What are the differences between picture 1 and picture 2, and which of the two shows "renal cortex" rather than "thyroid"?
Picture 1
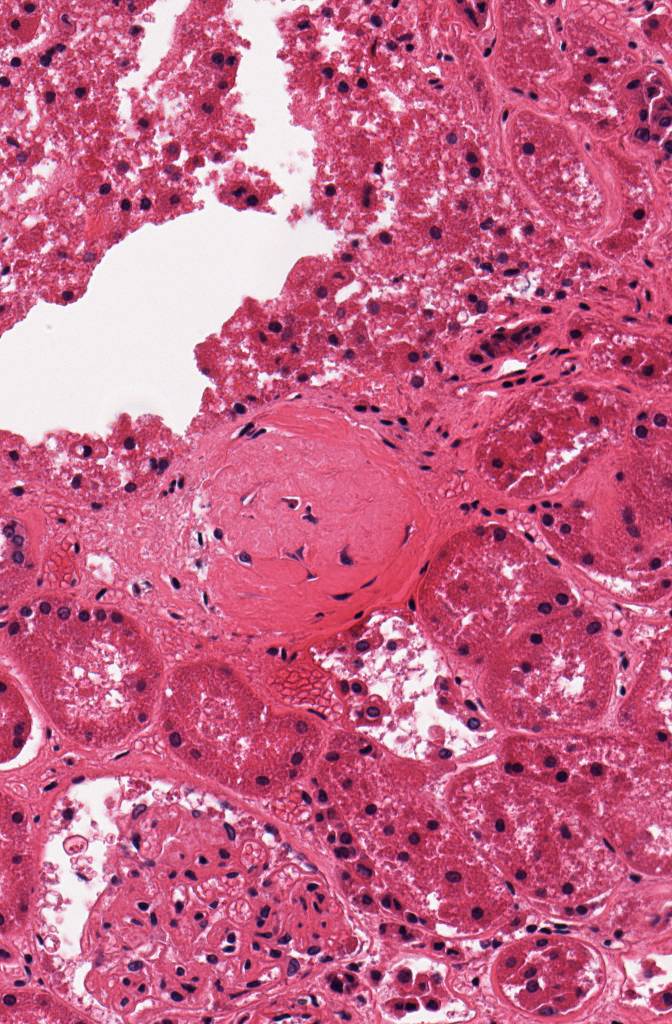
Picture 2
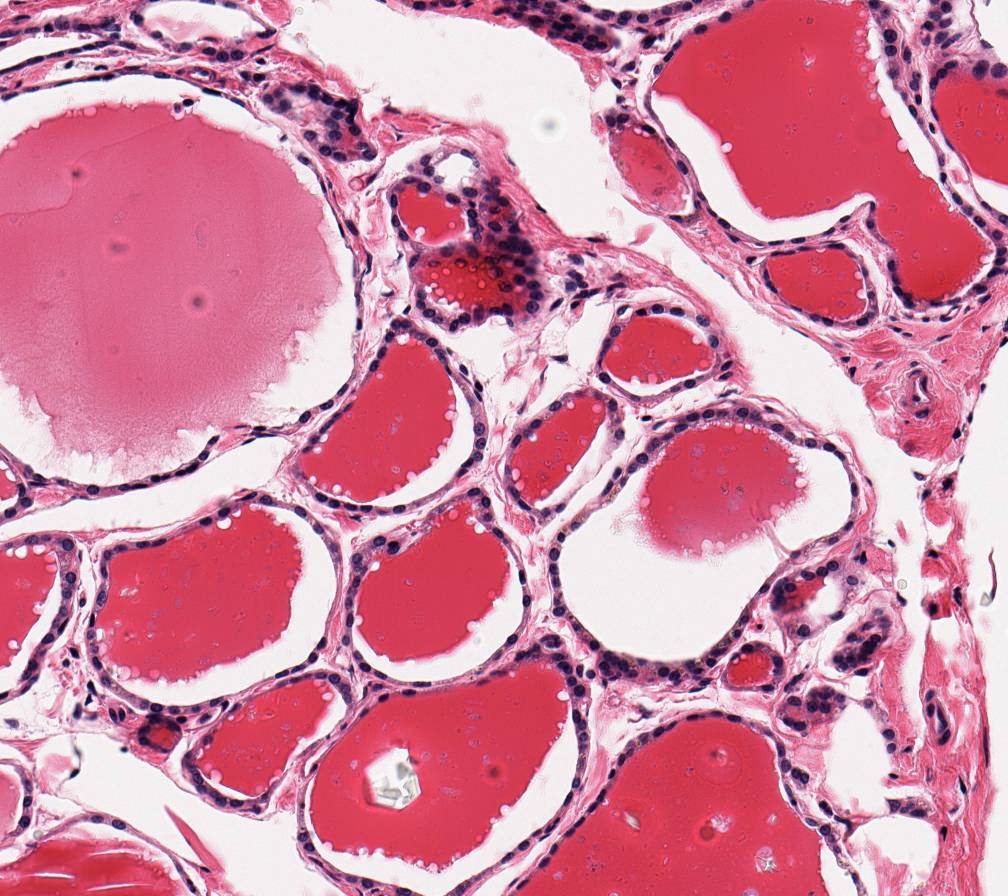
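The renal cortex appears in picture 1, the thyroid in picture 2. Picture 1 is mostly closely packed round and oval tubules parted by thin strands of stroma; picture 2 is filled with closed round to oval follicles of widely varying size, each holding colloid. A single layer of cuboidal to low columnar cells with abundant granular eosinophilic cytoplasm lines the tubules, while the follicles have a single layer of flattened to low cuboidal cells with small, round, dark, evenly spaced nuclei. In the lower left of picture 1, a glomerulus with many nuclei among its capillary loops sits within a capsule, separated from it by a narrow clear space.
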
